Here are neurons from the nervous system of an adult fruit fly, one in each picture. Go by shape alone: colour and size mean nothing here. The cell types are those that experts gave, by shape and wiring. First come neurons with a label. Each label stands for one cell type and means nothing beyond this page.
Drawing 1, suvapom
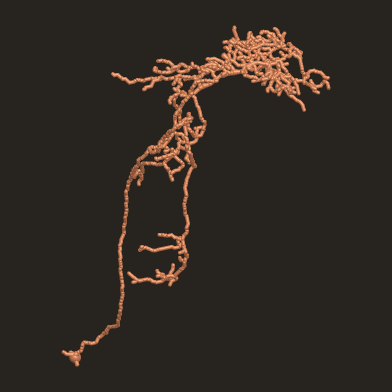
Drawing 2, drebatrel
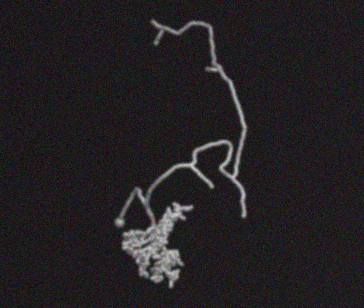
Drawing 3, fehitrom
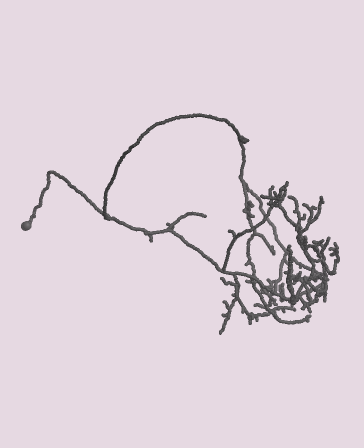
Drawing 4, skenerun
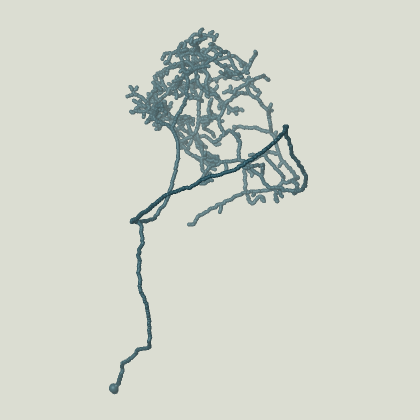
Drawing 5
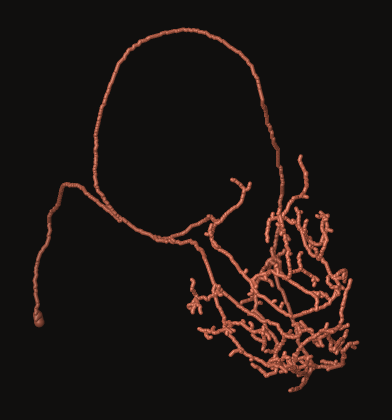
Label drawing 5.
fehitrom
